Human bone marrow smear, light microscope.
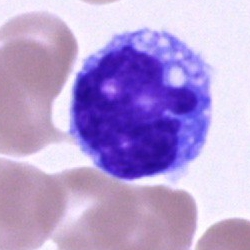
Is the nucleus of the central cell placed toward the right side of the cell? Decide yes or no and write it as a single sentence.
No, the cell holds its nucleus toward the left.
